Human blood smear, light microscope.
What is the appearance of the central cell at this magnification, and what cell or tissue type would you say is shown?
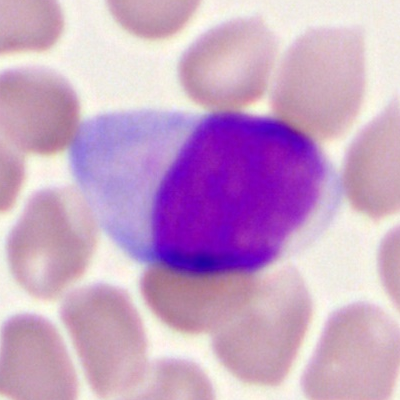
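The outline here is oval, longer from side to side, and it narrows toward the left end. Chromatin stains deep purple and looks dense, with only faint paler mottling. Pale blue cytoplasm forms a broad area on the left side of the nucleus, while only a thin rim lies on the right side. This one is a myeloblast.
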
